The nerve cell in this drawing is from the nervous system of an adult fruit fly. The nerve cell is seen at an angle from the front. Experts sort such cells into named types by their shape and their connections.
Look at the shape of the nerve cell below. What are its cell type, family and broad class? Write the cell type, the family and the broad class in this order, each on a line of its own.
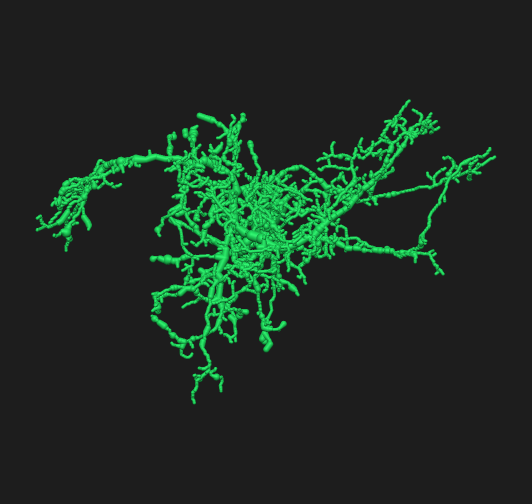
IN03B019
hemilineage 03B
nerve-cord intrinsic neuron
